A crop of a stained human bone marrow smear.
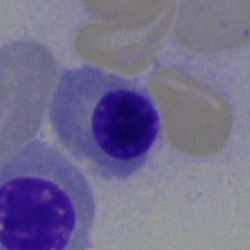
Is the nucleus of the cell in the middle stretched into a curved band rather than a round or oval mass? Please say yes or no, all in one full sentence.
No, in this cell the nucleus forms a single compact round or oval shape.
